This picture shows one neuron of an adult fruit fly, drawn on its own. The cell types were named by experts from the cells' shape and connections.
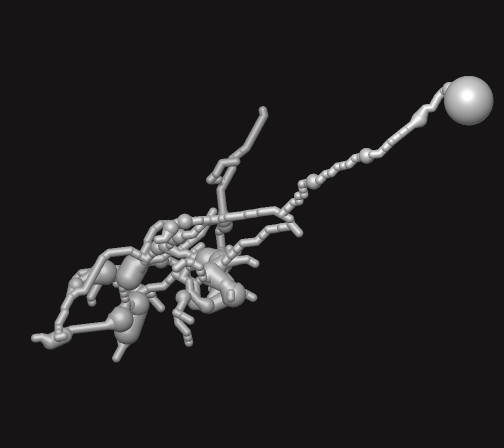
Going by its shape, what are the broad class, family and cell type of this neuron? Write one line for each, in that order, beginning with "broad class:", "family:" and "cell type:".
broad class: optic-lobe intrinsic neuron
family: Dm
cell type: Dm2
